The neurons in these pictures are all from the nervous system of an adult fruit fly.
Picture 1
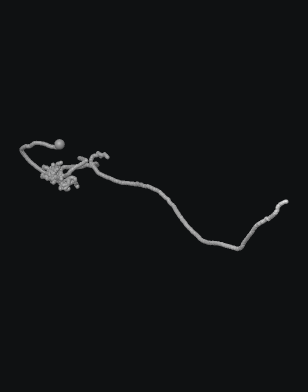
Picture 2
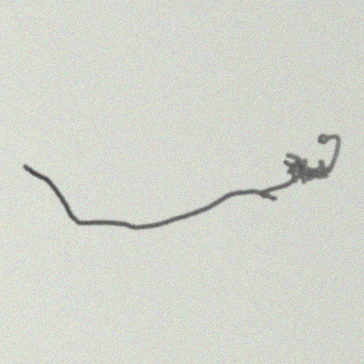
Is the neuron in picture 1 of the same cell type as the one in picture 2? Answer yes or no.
no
